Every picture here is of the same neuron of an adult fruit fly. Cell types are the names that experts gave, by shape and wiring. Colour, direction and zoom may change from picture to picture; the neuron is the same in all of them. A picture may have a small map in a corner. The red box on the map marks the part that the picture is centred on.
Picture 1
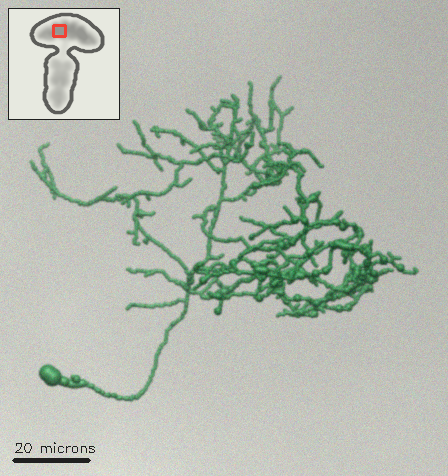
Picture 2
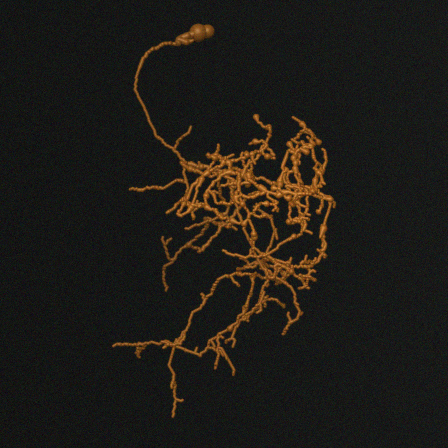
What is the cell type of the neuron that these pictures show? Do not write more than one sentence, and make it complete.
The neuron is of cell type CB3539.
